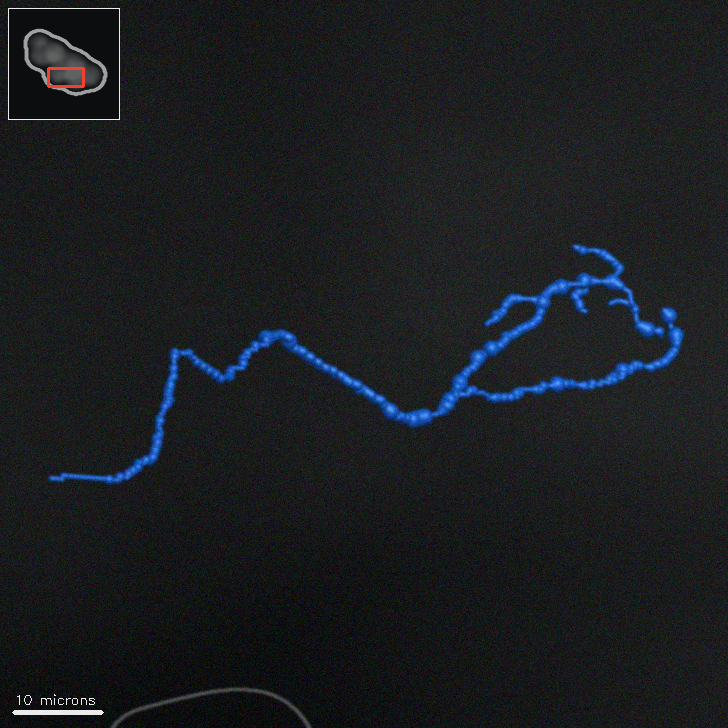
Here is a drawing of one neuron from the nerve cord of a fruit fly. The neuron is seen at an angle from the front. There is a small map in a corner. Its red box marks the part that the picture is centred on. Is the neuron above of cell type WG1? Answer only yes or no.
yes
